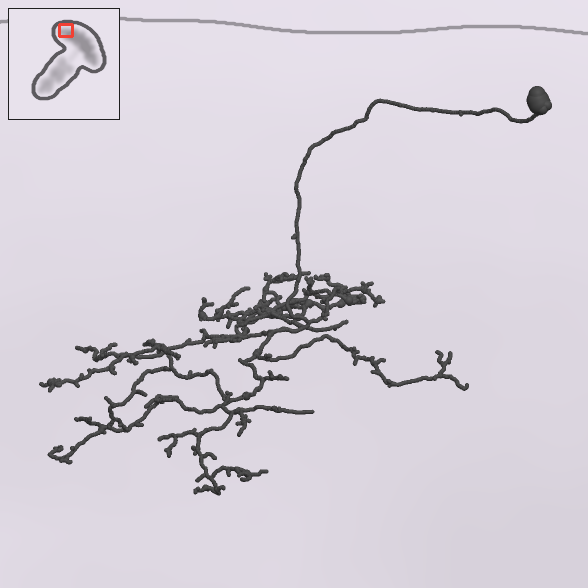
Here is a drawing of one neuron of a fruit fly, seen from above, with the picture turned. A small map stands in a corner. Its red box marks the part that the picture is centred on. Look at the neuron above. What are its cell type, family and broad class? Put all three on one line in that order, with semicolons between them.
Cm16; Cm; optic-lobe intrinsic neuron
